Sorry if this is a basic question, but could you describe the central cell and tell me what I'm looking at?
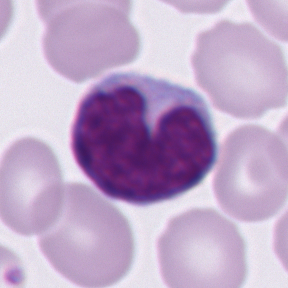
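Going round the edge, I find the outline roughly round and smooth. A deep notch cuts into the nucleus from the top. The cytoplasm is pale bluish-grey, and I can find no vacuoles in it. So this is a typical lymphocyte.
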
